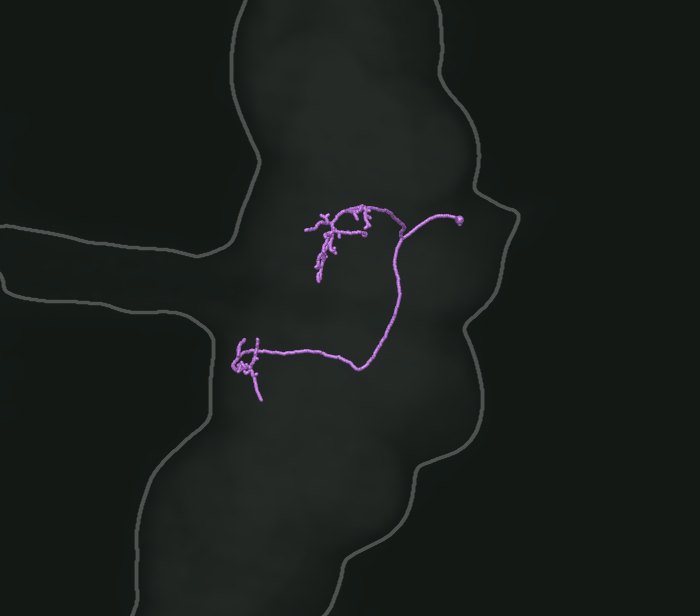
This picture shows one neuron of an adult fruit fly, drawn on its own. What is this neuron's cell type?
CB3865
